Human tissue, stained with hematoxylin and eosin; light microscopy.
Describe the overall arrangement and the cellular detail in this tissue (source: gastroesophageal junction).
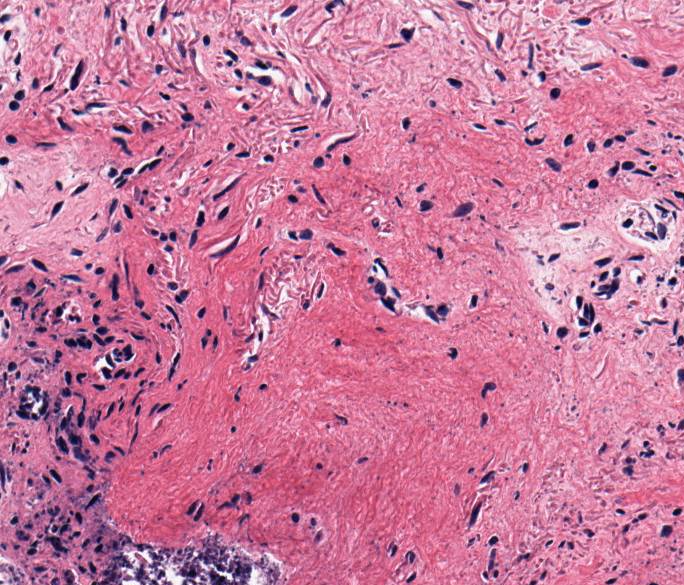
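Mostly this is dense, pink-staining collagenous stroma, its nuclei sparse, dark and largely spindle or oval. The lower left gets more cellular, crowded with dark nuclei. Up at the right and left are paler, more loosely textured patches of stroma.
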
